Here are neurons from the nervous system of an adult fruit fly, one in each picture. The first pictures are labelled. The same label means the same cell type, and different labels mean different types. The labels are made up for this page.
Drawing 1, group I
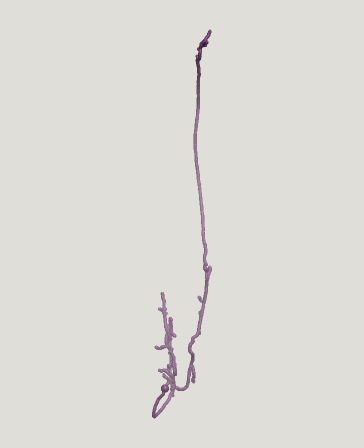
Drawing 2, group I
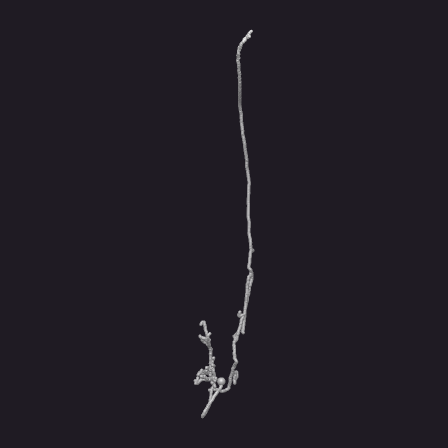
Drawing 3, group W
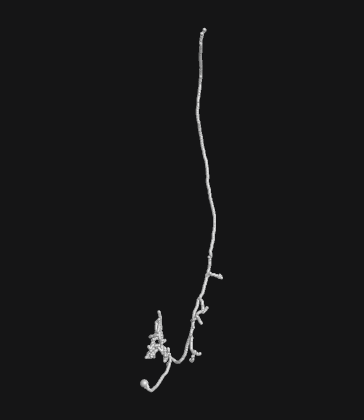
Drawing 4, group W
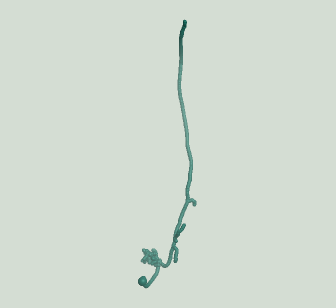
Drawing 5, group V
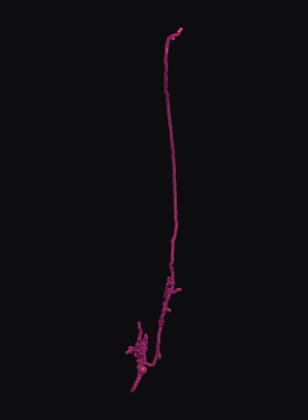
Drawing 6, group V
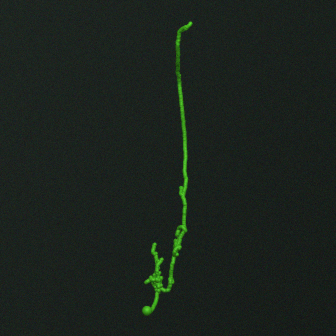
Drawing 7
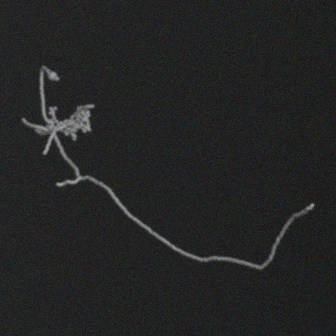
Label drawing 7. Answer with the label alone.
group W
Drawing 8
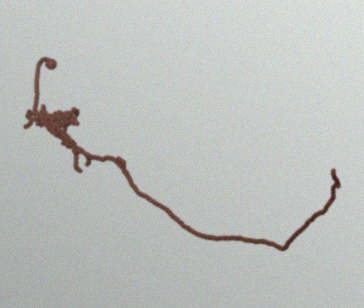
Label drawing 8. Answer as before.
group V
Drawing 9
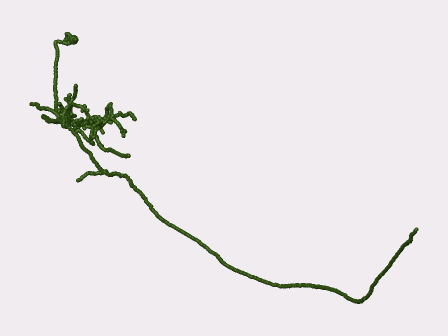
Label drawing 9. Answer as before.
group W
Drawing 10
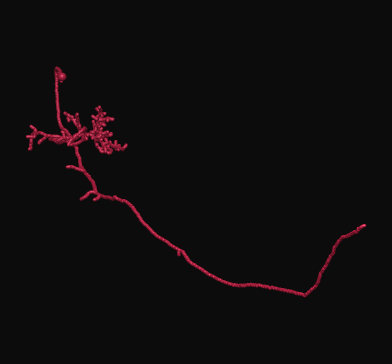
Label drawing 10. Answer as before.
group W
